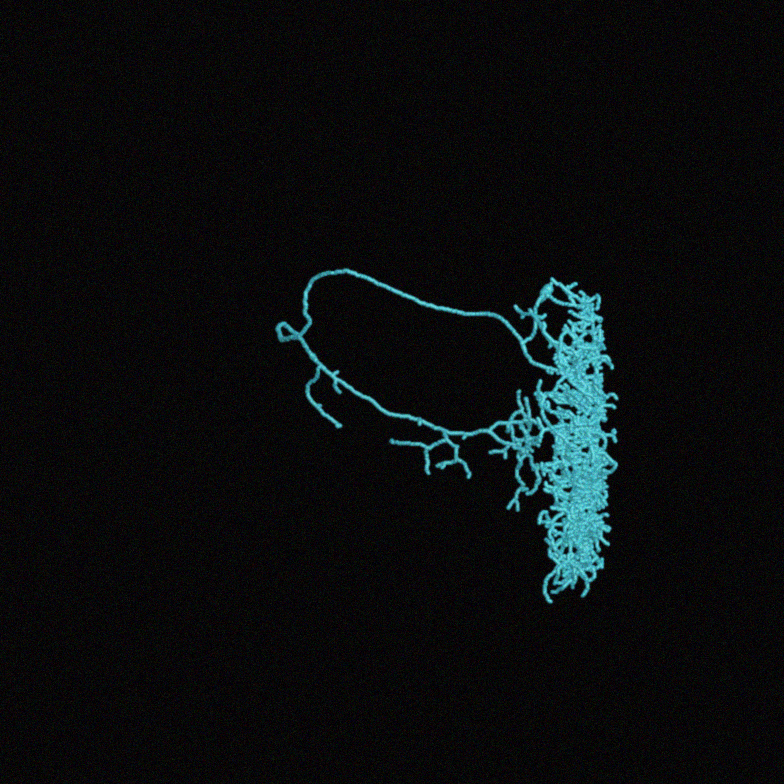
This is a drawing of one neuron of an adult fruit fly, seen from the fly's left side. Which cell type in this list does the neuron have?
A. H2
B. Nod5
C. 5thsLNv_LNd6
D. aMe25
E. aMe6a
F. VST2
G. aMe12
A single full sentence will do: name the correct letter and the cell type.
The cell type assigned to the neuron is Nod5, under option B.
